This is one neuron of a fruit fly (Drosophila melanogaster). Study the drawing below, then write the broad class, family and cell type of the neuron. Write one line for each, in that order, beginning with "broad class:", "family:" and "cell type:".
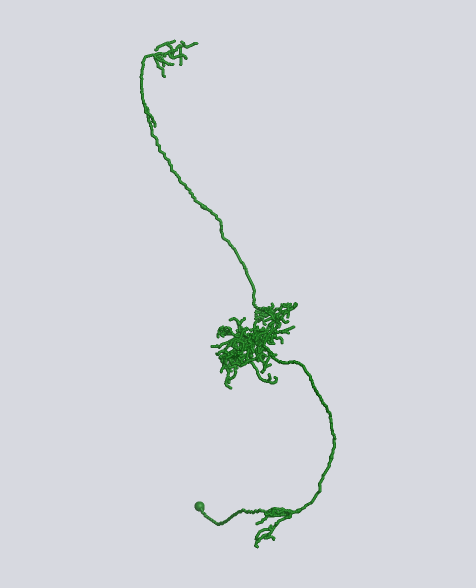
broad class: central-brain intrinsic neuron
family: class CX
cell type: PFR_a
